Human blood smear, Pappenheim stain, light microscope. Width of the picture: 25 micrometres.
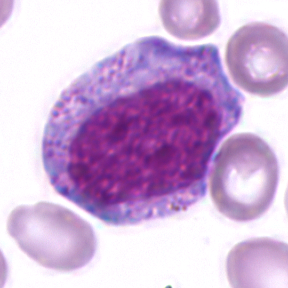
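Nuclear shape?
Oval, with no indentation or lobes.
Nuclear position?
Off-centre toward the lower right; the cytoplasm is widest on its upper-left side.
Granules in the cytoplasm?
Fine purple ones, scattered throughout.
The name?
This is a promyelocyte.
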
